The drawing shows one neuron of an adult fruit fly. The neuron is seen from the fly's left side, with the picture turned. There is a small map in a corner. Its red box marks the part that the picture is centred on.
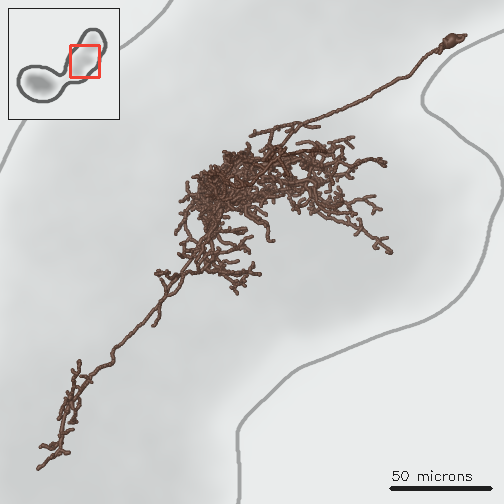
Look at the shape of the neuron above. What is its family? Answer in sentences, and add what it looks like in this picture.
Its family is hemilineage 03B. It is a nerve-cord intrinsic neuron. The cell body is at the upper right of the picture. By the scale bar it is about 200 microns tall in this view. The picture shows dozens of branch ends.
